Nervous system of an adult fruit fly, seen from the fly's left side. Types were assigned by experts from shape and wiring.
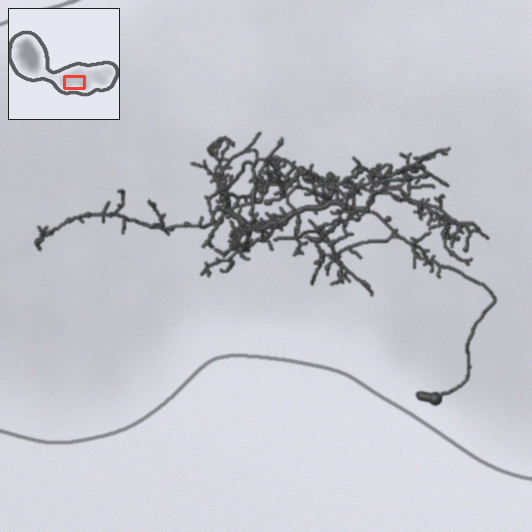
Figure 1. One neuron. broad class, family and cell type: nerve-cord intrinsic neuron; hemilineage 00A; IN00A029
